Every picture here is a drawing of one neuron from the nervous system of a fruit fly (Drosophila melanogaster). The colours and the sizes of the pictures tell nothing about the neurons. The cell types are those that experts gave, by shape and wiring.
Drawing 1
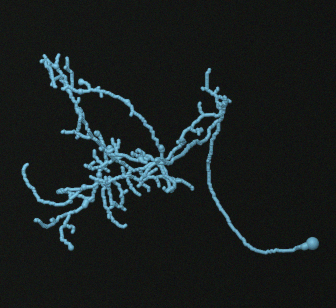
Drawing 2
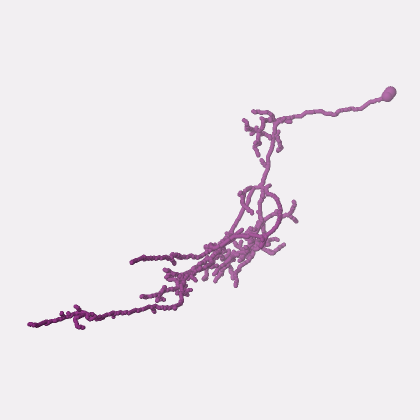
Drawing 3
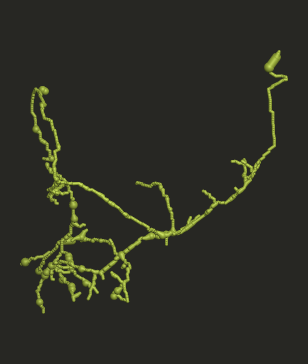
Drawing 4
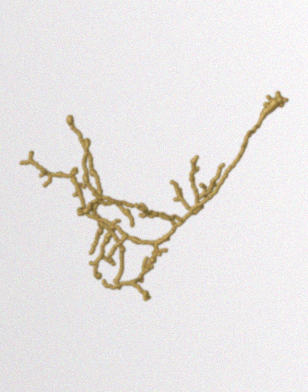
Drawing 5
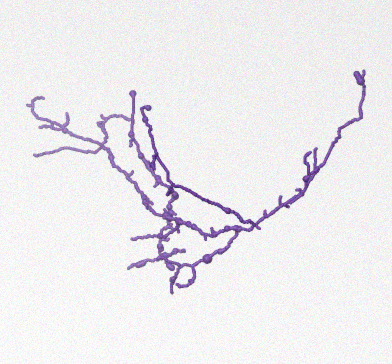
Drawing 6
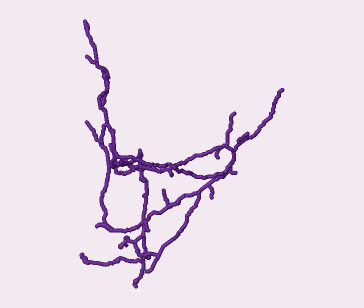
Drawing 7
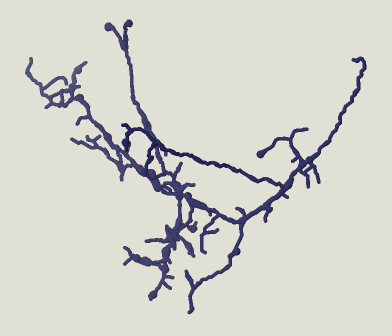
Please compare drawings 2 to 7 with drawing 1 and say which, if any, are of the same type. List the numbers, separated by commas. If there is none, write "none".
6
